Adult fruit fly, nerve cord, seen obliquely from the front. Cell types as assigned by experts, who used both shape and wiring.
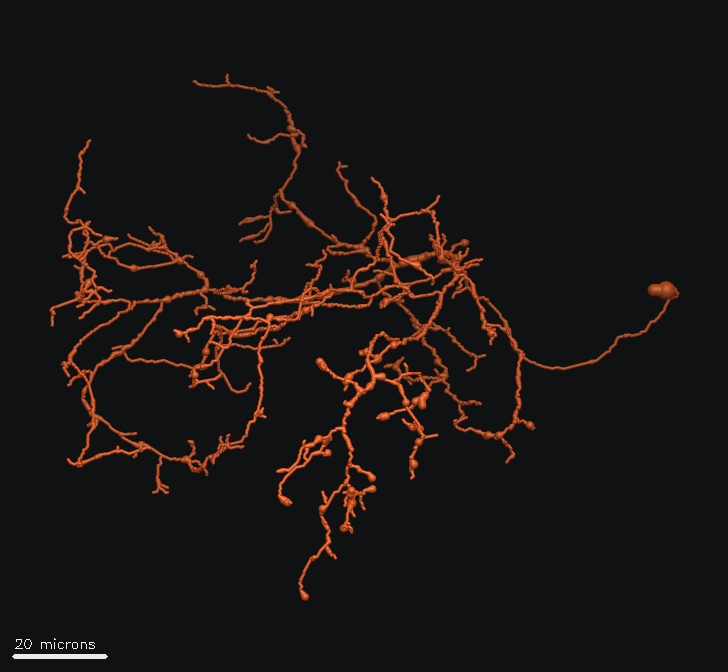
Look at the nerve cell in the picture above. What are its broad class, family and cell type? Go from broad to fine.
nerve-cord intrinsic neuron; hemilineage 03A; IN03A069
